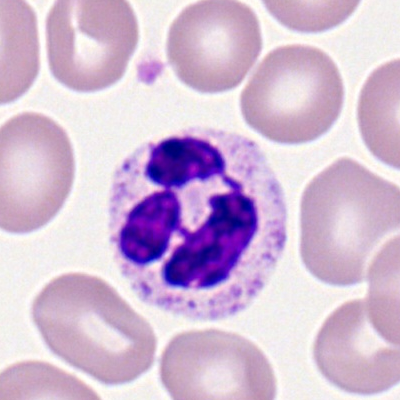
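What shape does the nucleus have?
It is split into several separate lobes.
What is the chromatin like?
Dense, dark purple and clumped.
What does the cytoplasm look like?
It is plentiful and pale pinkish-lilac, holding fine, small lilac granules.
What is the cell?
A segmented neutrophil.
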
